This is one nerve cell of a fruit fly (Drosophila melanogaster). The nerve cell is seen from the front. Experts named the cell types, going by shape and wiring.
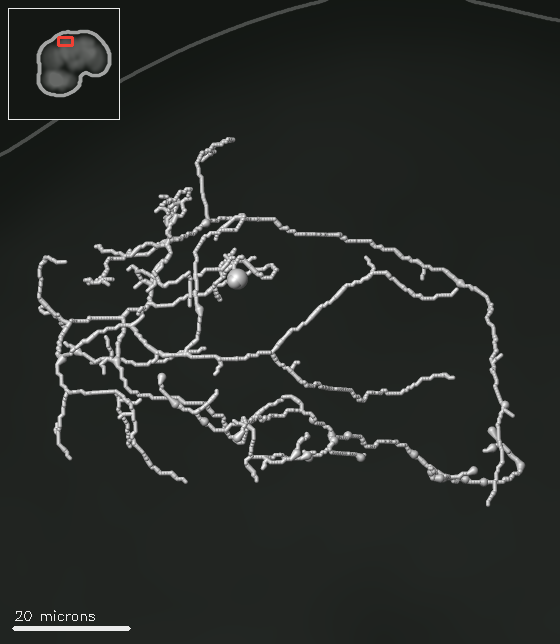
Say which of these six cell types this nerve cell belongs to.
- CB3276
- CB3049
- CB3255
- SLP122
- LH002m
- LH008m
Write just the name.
CB3276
